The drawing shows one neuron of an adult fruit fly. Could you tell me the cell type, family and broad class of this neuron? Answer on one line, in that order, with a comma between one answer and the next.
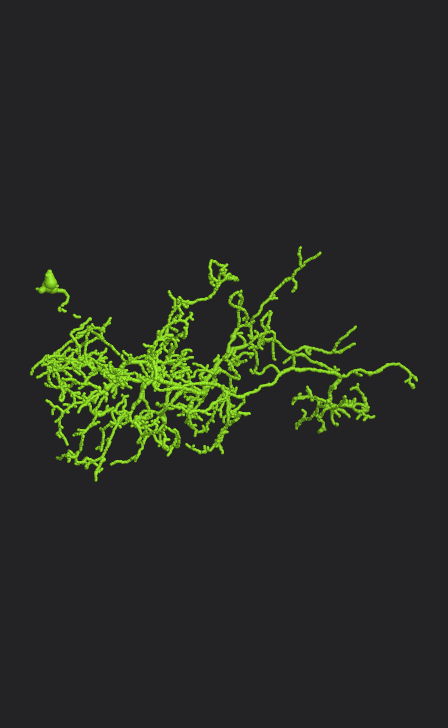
PS180, hemilineage SMPpv2_ventral, central-brain intrinsic neuron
